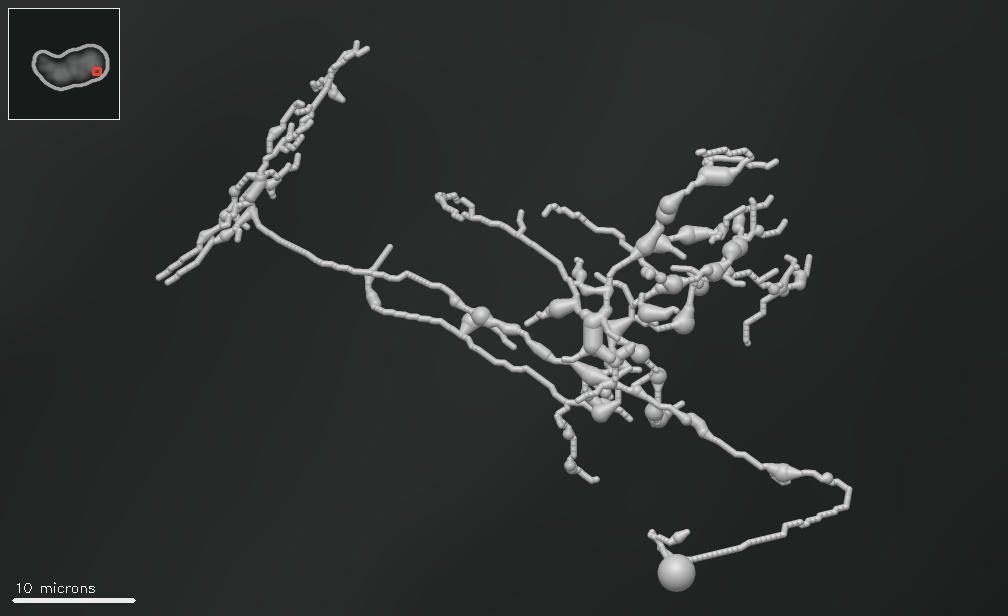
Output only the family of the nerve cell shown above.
Mi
